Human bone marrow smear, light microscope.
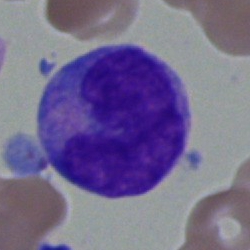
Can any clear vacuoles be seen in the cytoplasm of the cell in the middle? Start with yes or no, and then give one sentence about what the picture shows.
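No. The cytoplasm shows no vacuoles.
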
